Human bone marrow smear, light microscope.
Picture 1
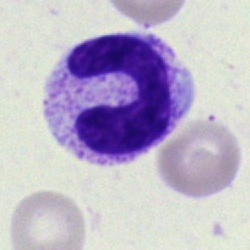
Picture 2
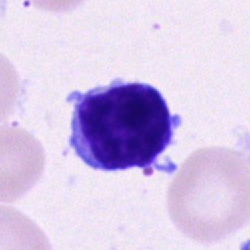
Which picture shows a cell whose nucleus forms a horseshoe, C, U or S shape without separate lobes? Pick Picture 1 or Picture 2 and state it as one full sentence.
A curved band nucleus without separate lobes belongs to the cell in Picture 1.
